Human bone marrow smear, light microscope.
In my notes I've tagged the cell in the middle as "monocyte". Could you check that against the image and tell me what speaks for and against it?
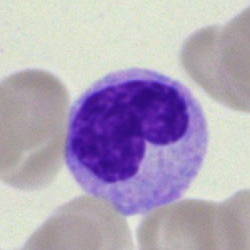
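Outline round and smooth. Nucleus kidney-shaped, notched on its lower right side, lying off-centre toward the upper left. Chromatin dark purple, coarsely clumped. Cytoplasm pale lilac, widest below and to the right of the nucleus. Focus slightly soft. The clumped chromatin favours metamyelocyte over monocyte.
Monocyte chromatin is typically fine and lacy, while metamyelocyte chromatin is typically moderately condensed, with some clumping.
The pale lilac cytoplasm is not grey-blue, which counts against monocyte.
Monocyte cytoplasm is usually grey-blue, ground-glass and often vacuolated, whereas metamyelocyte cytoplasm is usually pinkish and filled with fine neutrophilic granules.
Verdict: metamyelocyte, not monocyte.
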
